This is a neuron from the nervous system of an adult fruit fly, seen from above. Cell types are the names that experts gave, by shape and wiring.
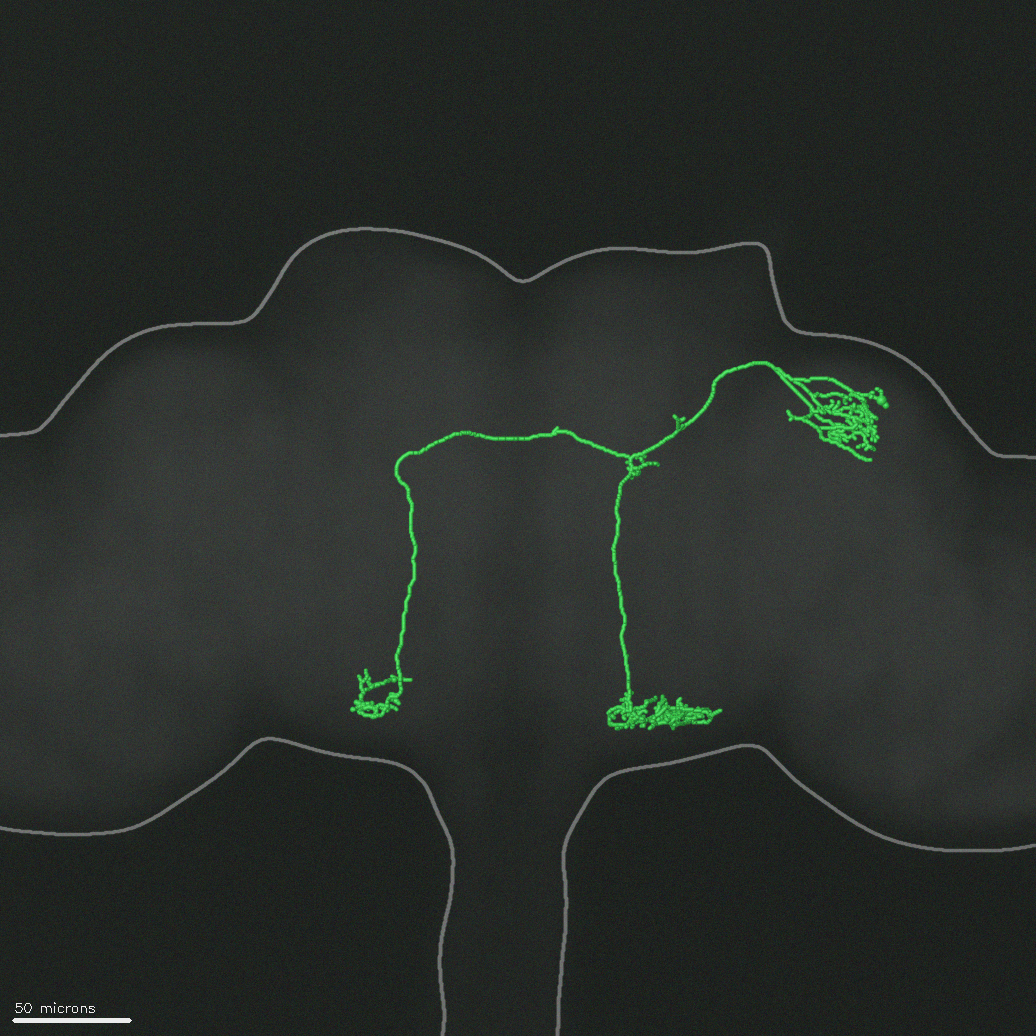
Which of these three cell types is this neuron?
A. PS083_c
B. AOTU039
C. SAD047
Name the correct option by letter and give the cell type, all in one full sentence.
From the options, A supplies the neuron's cell type, PS083_c.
